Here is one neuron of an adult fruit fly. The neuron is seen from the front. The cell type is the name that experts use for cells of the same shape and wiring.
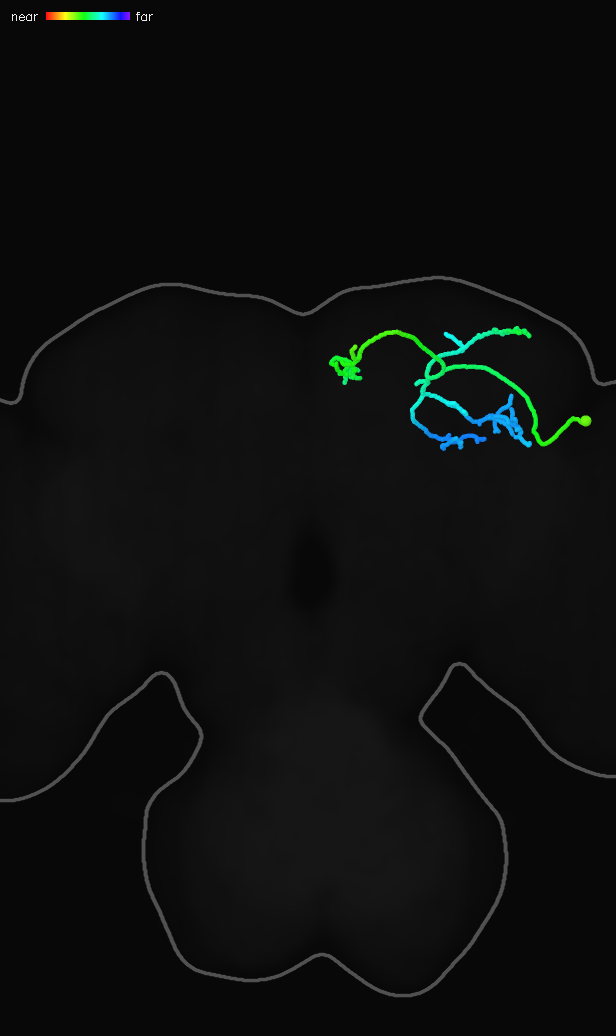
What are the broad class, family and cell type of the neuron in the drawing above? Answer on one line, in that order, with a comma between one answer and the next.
central-brain intrinsic neuron, hemilineage SIPa1_ventral, CB3360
